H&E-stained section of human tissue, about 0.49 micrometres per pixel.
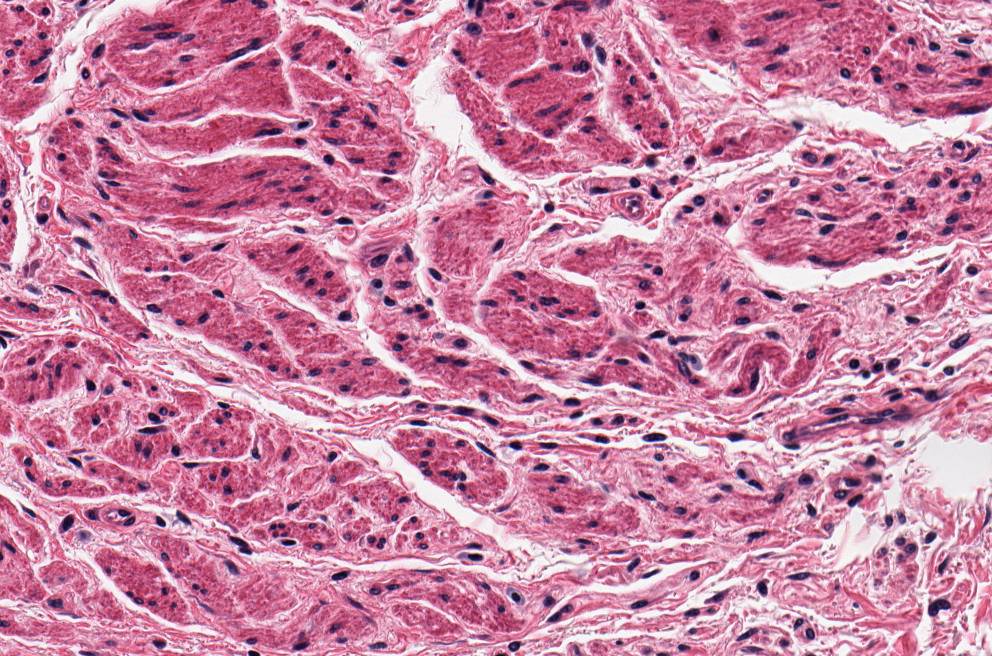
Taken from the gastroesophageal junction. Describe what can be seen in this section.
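Bright pink cytoplasm marks the smooth muscle cells, whose nuclei are elongated and dark-staining. Thin strands of paler pink loose connective tissue separate the muscle bundles. No epithelium is present anywhere in the field.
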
